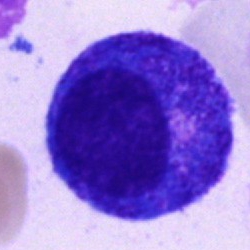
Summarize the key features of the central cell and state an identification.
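In the middle cell, the chromatin is dark and dense, and the cytoplasm is a deep blue. Against the nucleus on its right side there's a paler patch of cytoplasm, with fine pinkish-purple specks scattered through it. That one's a promyelocyte.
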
